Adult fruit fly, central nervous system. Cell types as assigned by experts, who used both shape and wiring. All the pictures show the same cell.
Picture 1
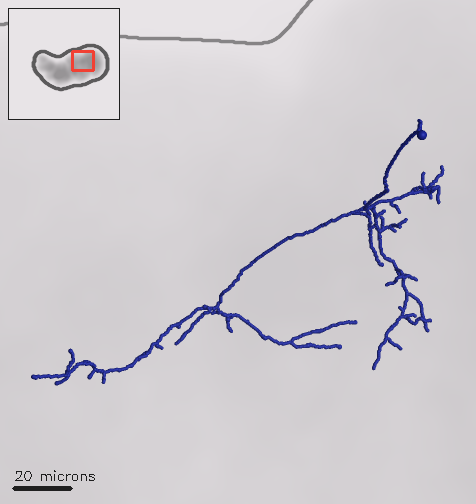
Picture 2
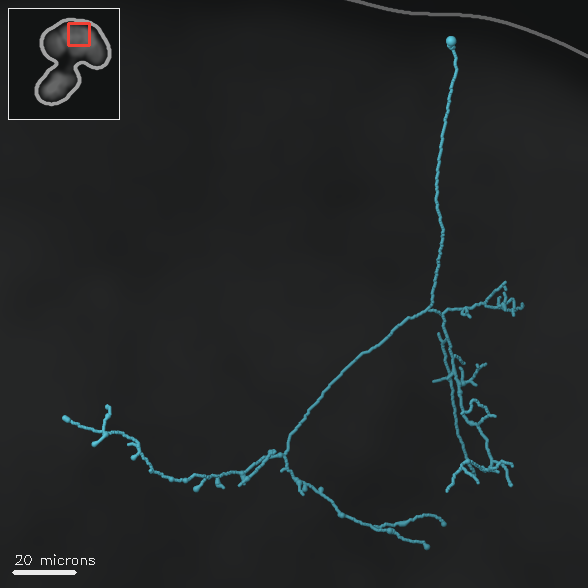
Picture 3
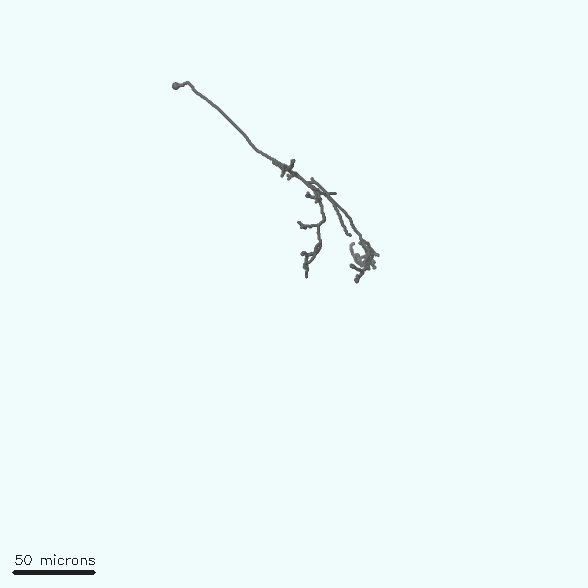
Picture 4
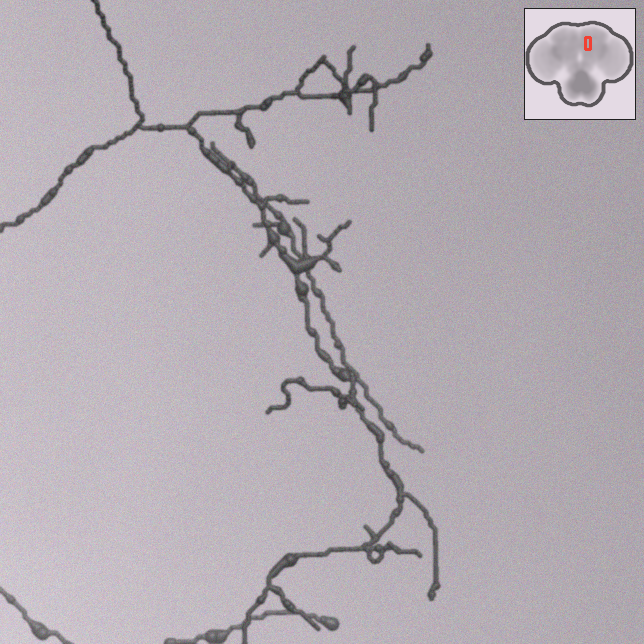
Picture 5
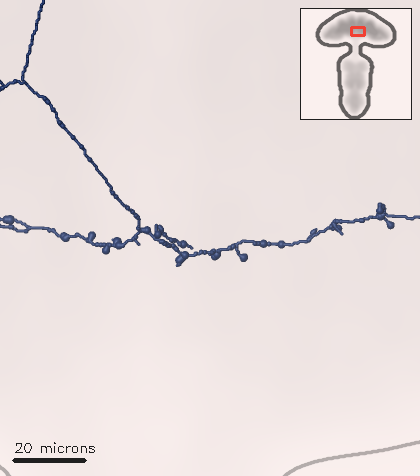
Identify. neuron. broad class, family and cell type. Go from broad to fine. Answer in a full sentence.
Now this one: A central-brain intrinsic neuron of hemilineage SMPad2, type CB1833.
